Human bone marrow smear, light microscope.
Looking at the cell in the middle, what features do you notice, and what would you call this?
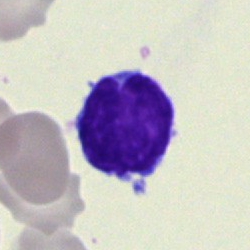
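The cell is roughly round, with a slightly irregular edge. Its nucleus fills almost the whole cell and is indented by a small notch at the top. The chromatin is dense and deep purple throughout. The cell is a lymphocyte.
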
